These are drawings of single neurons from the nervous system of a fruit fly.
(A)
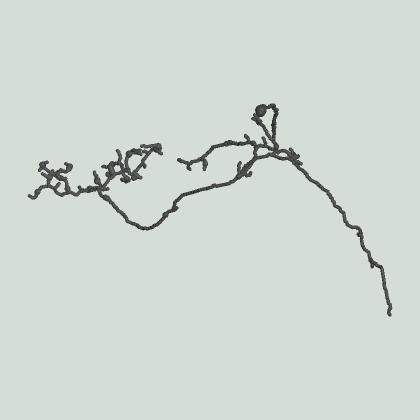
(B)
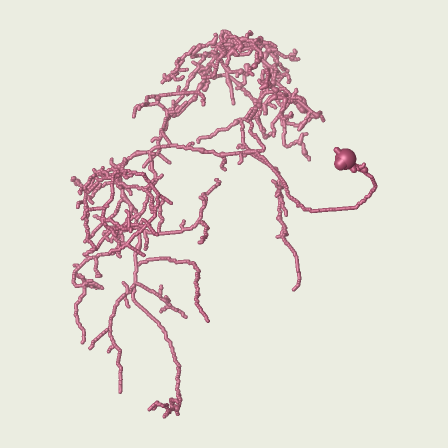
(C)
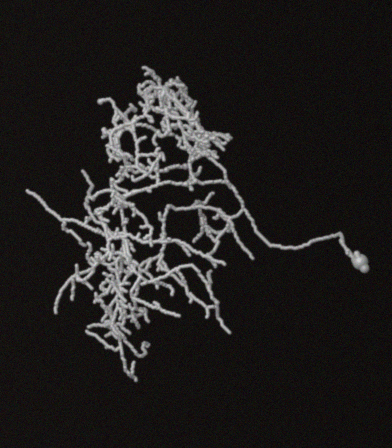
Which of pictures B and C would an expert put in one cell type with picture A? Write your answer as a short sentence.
None of them is of the same cell type.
